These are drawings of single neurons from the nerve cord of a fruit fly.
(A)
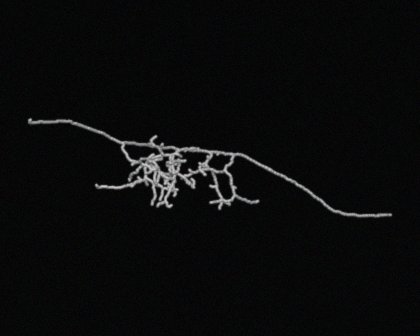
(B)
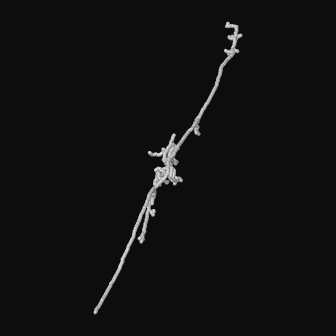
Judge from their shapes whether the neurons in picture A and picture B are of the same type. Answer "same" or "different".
different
